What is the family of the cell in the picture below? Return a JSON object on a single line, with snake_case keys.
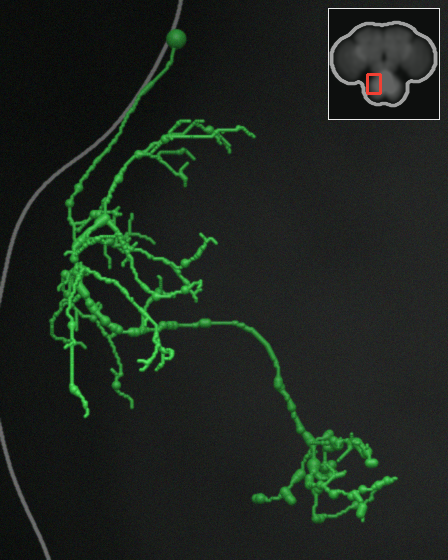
{"family": "hemilineage 19A"}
